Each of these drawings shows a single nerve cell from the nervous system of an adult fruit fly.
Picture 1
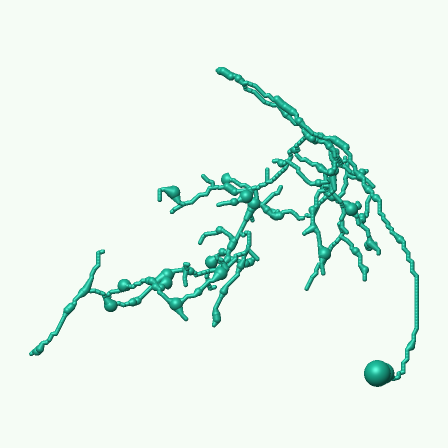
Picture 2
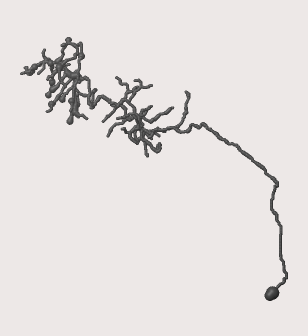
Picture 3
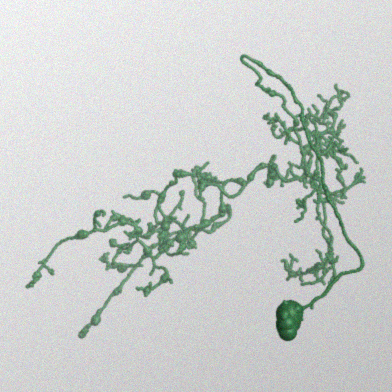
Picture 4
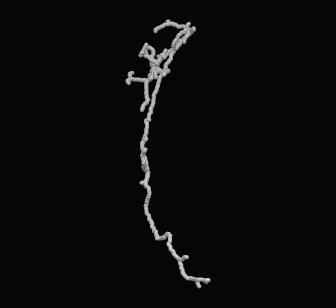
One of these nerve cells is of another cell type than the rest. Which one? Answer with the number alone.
4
